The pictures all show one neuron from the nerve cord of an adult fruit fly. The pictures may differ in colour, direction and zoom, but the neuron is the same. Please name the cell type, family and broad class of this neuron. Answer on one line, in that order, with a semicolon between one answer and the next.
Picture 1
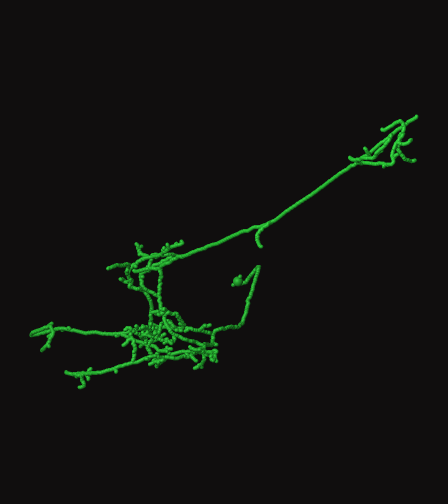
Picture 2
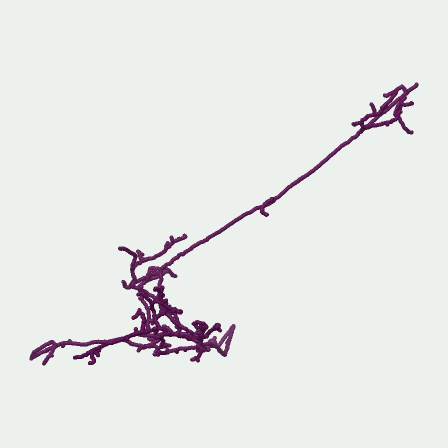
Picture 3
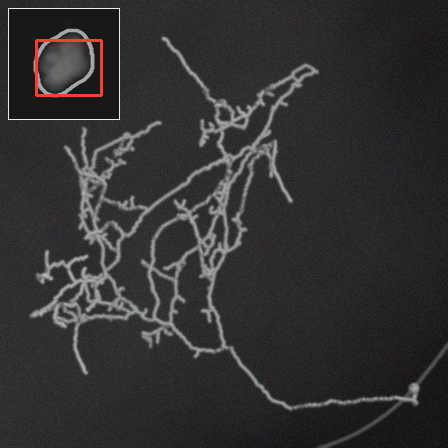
IN17A094; hemilineage 17A; nerve-cord intrinsic neuron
